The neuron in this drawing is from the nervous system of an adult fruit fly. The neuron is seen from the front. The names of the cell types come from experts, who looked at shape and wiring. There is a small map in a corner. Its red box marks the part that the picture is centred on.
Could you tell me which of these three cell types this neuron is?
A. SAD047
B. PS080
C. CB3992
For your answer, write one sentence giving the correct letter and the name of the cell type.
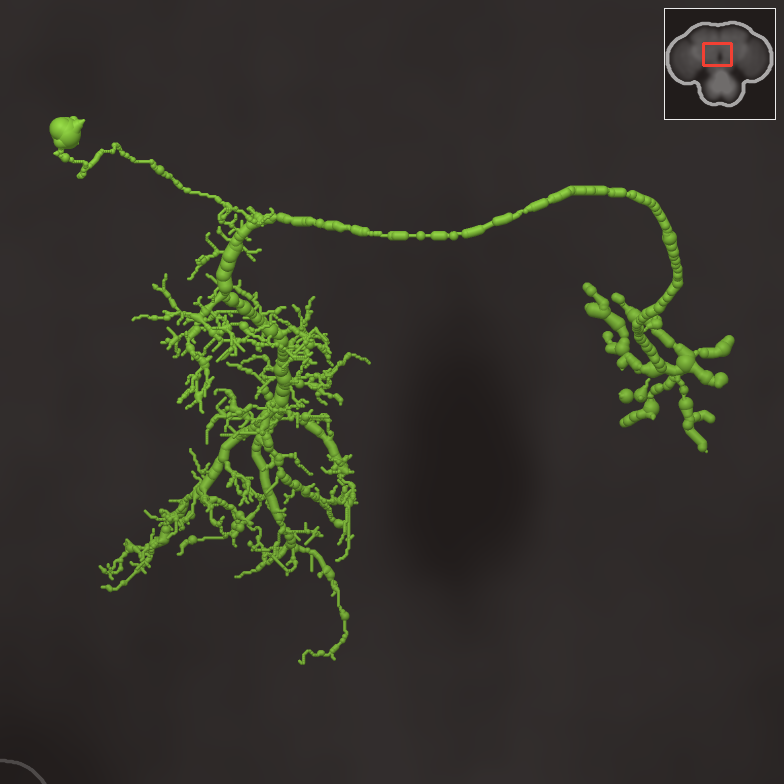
The neuron is identified as PS080, the cell type in option B.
